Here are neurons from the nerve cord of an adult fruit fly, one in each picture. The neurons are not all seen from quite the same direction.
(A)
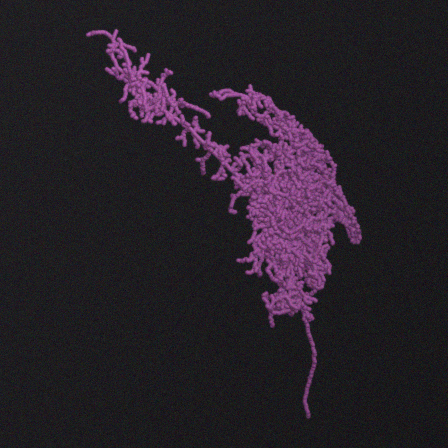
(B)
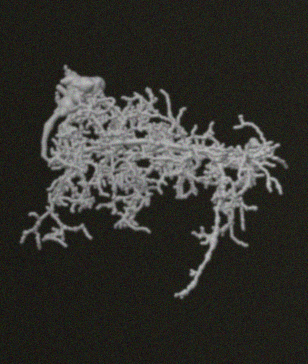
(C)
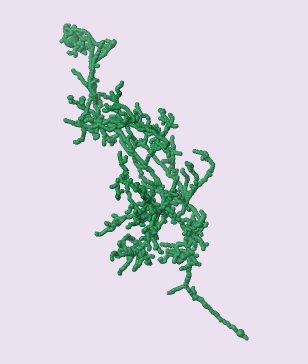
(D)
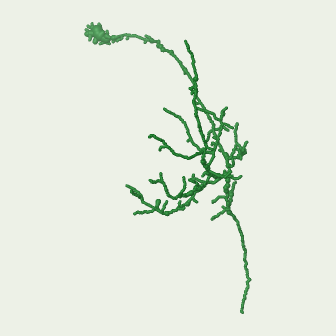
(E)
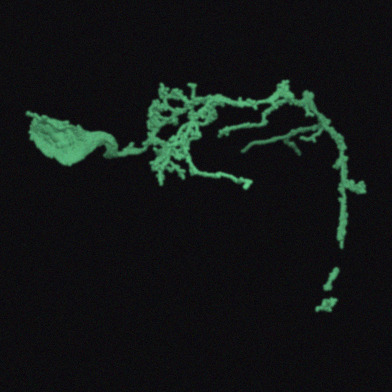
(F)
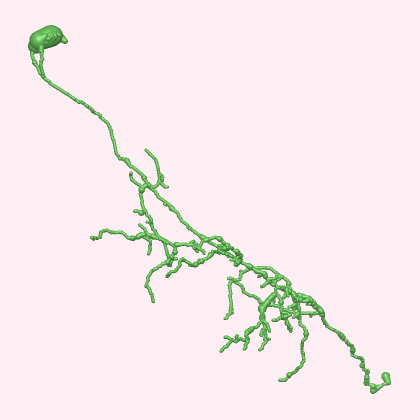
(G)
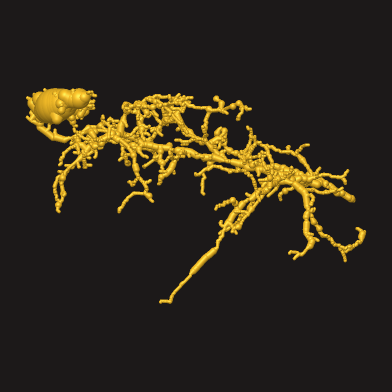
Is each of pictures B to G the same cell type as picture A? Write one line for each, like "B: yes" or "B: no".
B: yes
C: no
D: no
E: yes
F: no
G: yes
